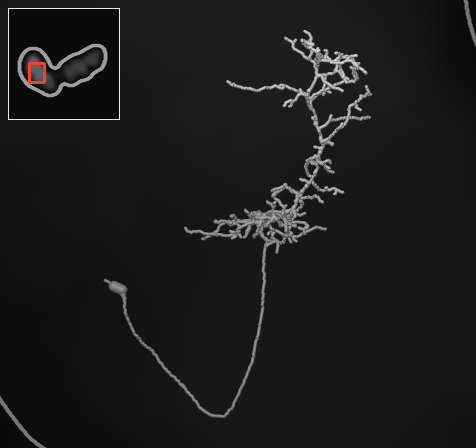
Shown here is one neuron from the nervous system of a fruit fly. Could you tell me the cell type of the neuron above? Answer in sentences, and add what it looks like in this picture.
It is of cell type AMMC025. It is a central-brain intrinsic neuron. The picture shows dozens of branch ends. In this view it is taller than it is wide.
